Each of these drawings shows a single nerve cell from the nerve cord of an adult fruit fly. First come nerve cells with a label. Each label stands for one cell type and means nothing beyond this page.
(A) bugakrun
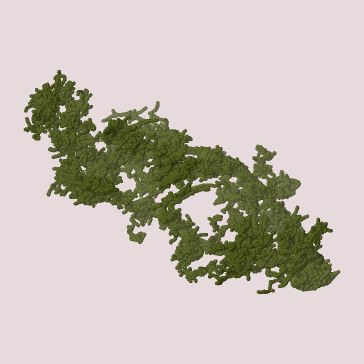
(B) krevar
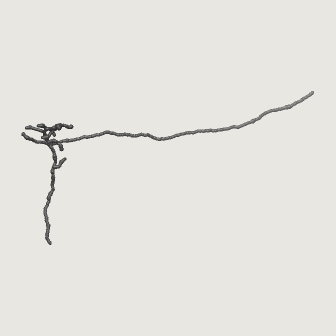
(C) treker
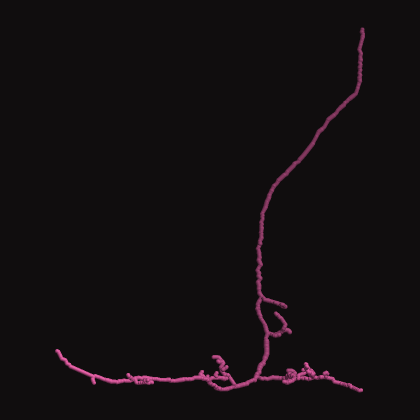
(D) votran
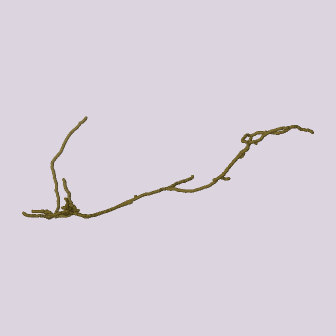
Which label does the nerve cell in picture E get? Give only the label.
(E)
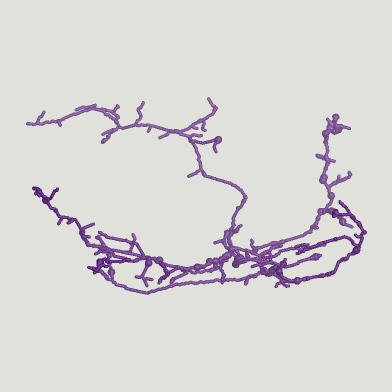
bugakrun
